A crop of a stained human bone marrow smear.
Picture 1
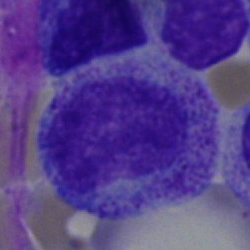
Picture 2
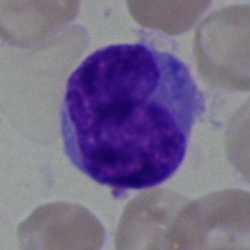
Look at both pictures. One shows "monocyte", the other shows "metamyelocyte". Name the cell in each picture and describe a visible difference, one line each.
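In picture 1 we see a metamyelocyte: Many fine purple granules are scattered throughout the cytoplasm.
In picture 2 we see a monocyte: No granules are visible in the cytoplasm.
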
